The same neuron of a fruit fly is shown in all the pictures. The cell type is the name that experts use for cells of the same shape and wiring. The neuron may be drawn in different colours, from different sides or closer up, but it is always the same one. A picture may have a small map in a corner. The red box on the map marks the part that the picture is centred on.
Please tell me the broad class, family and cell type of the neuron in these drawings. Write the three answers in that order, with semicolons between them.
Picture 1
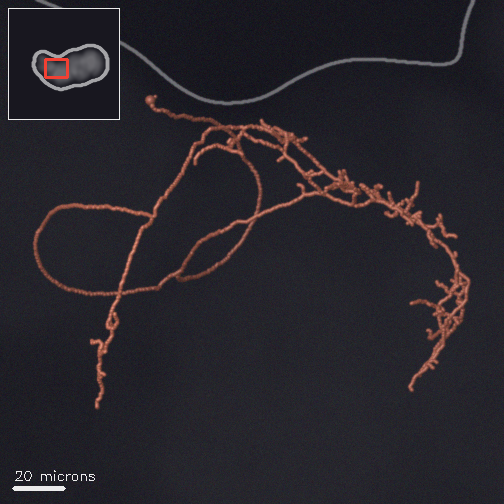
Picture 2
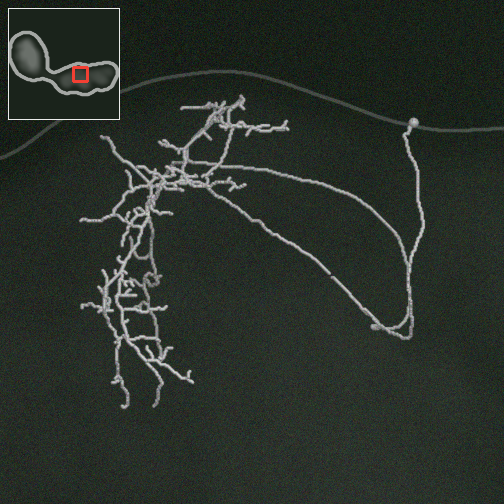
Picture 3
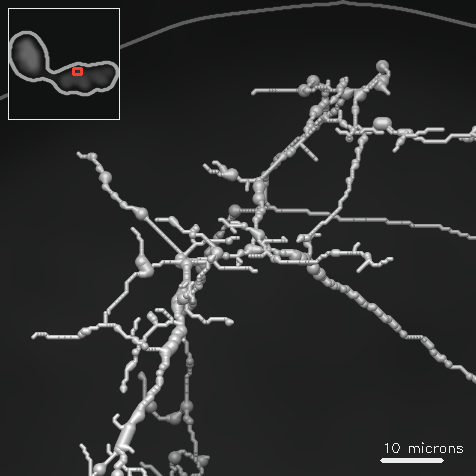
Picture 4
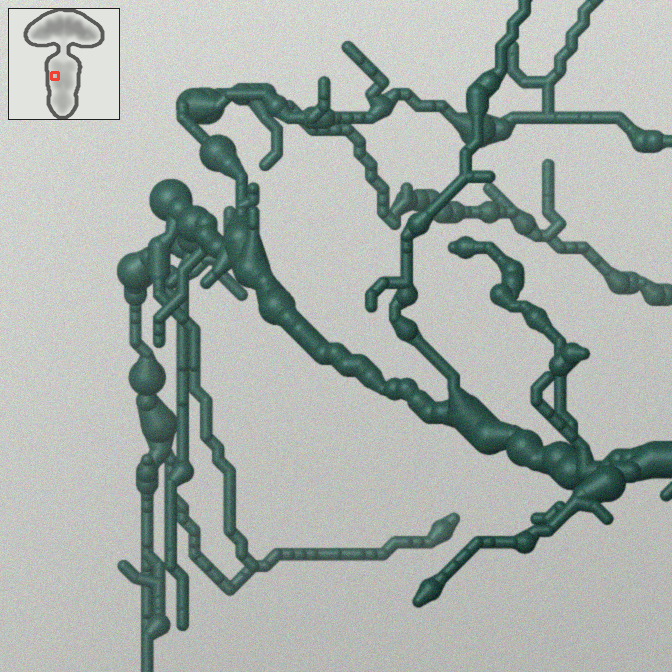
nerve-cord intrinsic neuron; hemilineage 19B; IN19B086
